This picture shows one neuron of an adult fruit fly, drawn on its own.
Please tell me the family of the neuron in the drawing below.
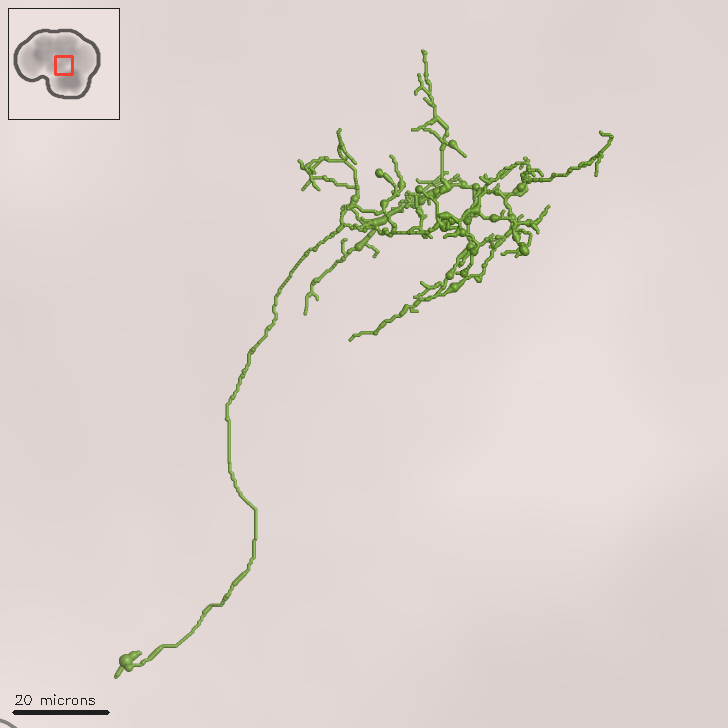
hemilineage LB3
